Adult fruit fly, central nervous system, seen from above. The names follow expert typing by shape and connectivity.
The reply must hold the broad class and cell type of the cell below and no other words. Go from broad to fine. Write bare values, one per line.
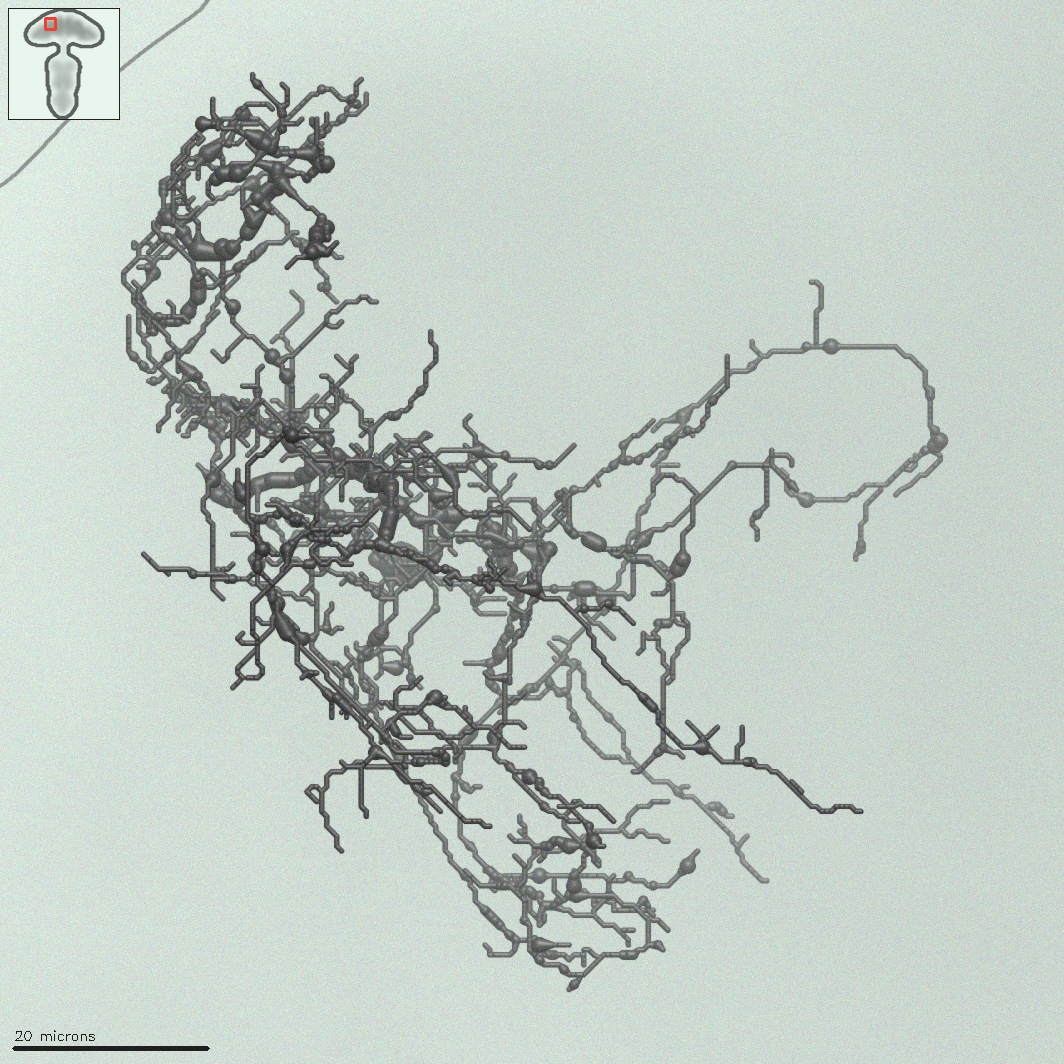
central-brain intrinsic neuron
AVLP347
